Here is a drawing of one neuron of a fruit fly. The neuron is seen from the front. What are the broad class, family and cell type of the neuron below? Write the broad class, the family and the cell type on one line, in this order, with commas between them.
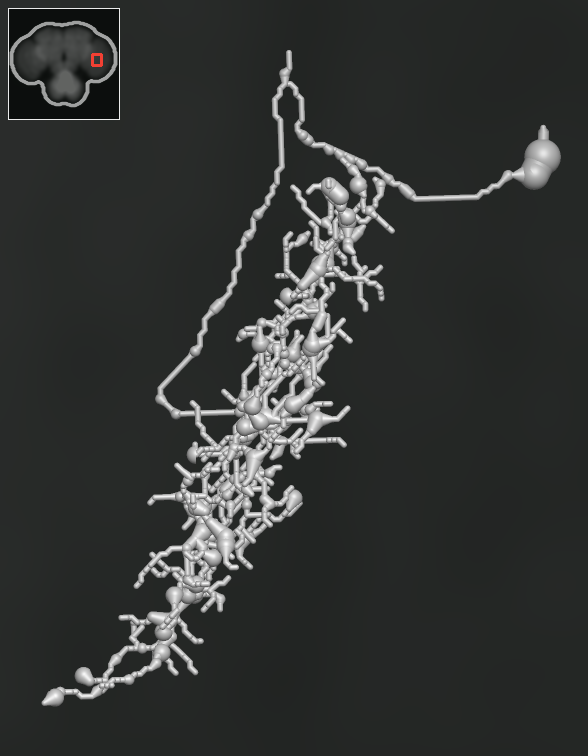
optic-lobe intrinsic neuron, LPi, LPi3412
